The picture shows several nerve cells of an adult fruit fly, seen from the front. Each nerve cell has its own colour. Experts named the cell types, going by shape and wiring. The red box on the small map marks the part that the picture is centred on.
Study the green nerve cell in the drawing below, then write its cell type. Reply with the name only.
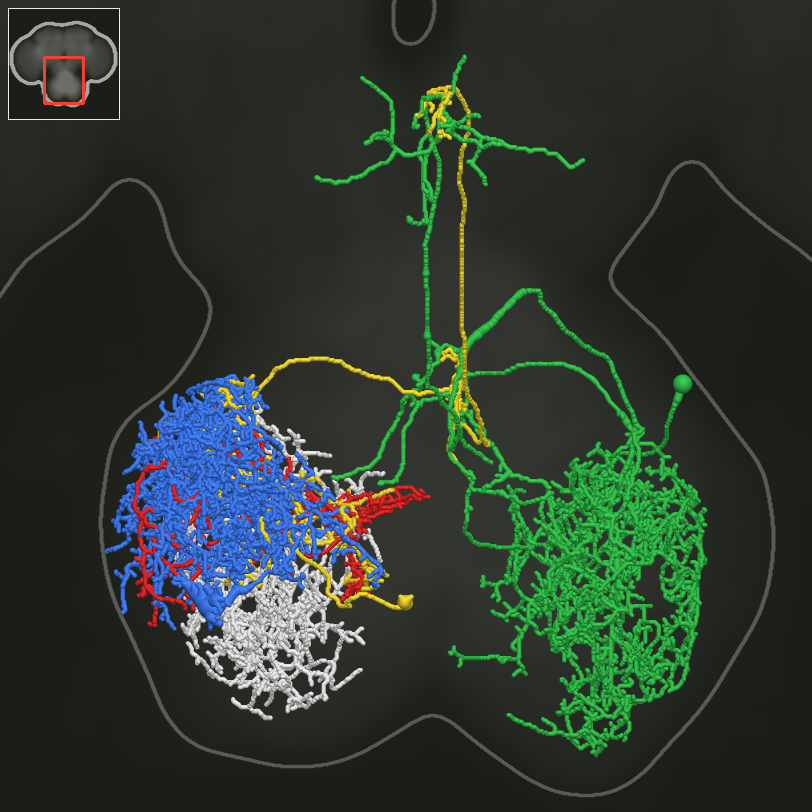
AN19A018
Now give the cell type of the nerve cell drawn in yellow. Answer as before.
AN14B012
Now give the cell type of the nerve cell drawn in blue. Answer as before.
IN08A002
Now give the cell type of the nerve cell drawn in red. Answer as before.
IN03A069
